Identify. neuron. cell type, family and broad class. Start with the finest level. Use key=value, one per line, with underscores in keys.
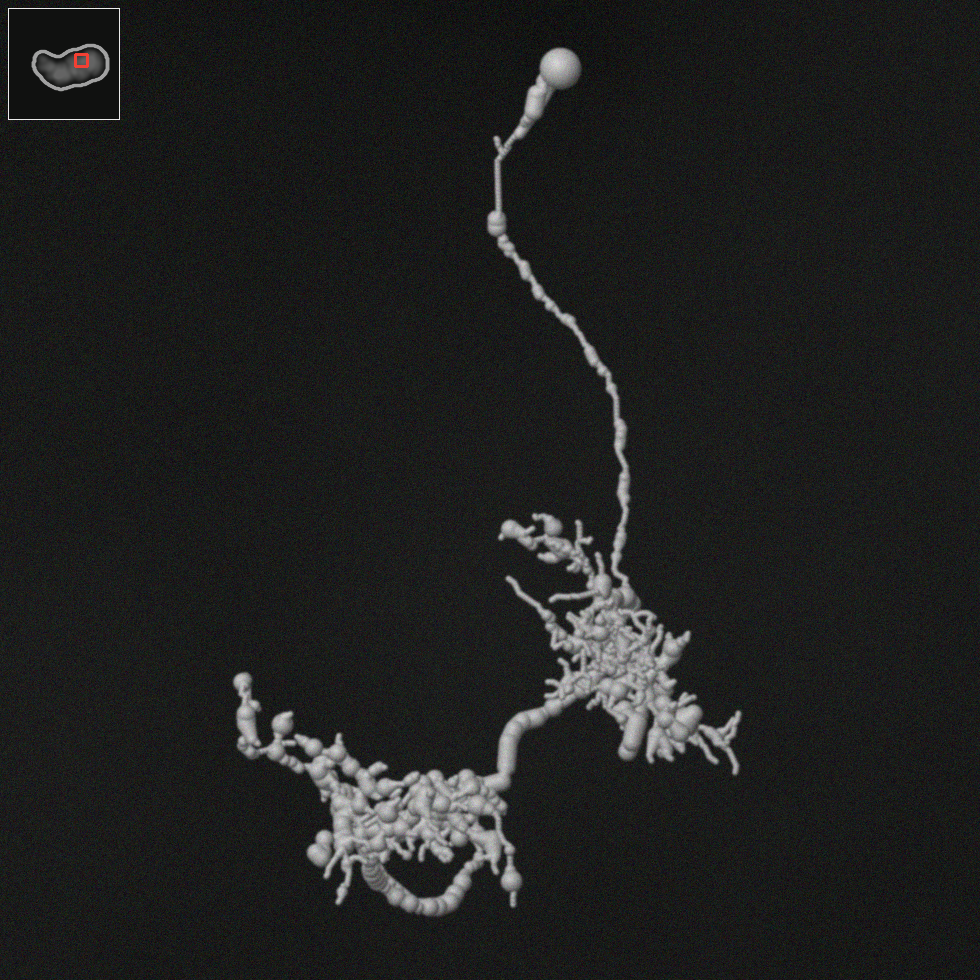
cell_type=hDeltaB
family=class CX
broad_class=central-brain intrinsic neuron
